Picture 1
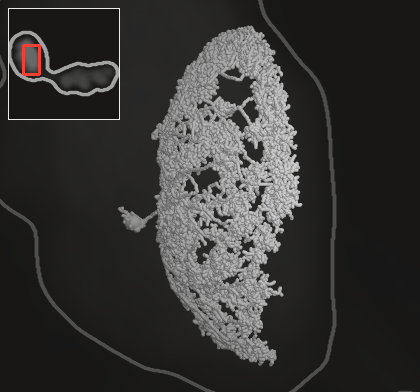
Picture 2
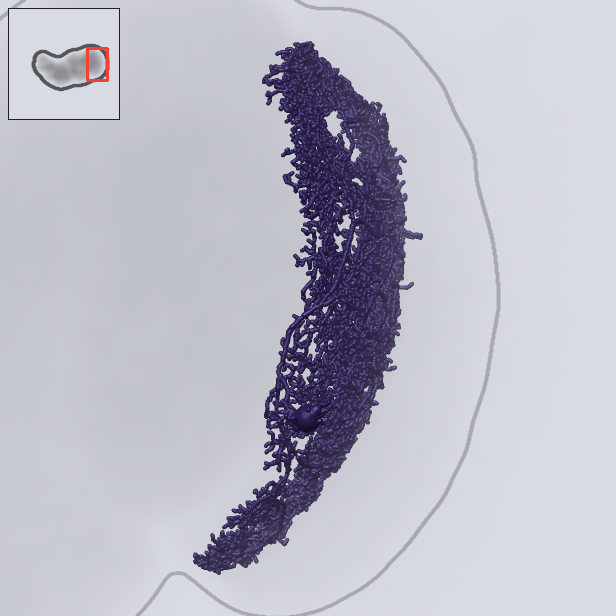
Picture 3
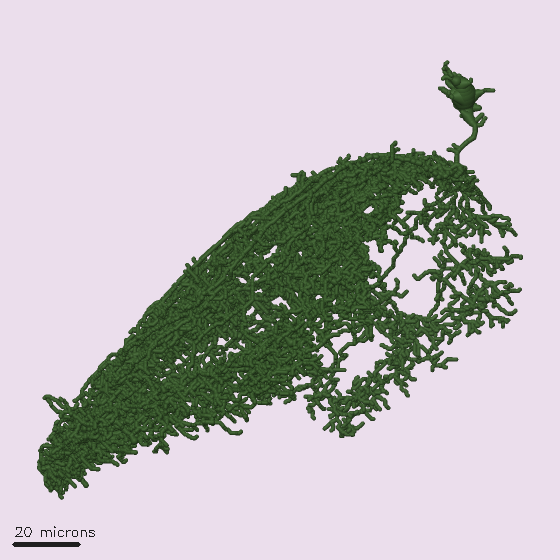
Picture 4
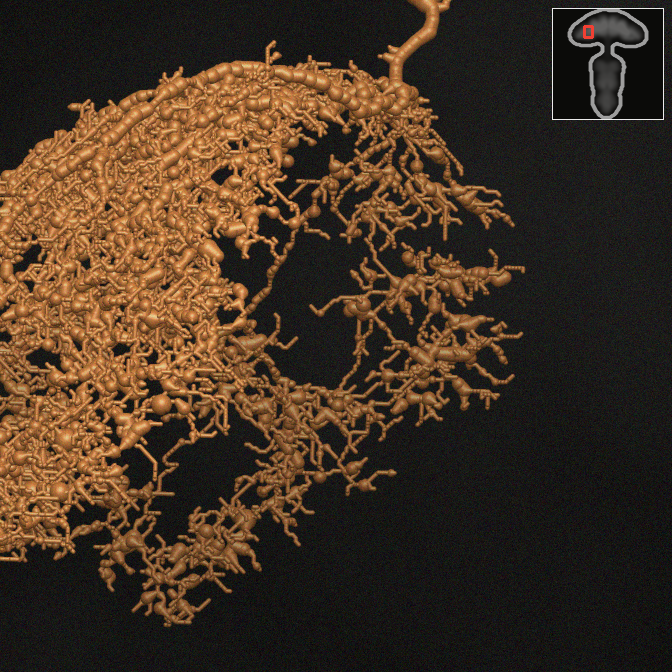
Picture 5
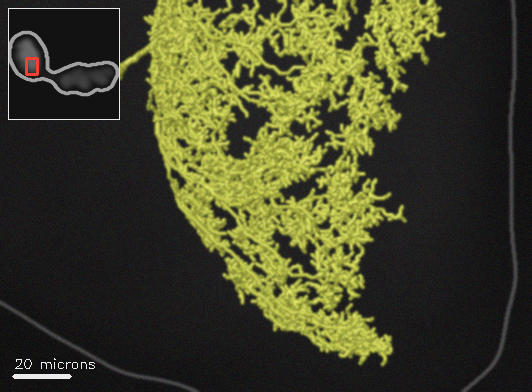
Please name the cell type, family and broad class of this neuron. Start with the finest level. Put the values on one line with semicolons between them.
Pm12; Pm; optic-lobe intrinsic neuron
